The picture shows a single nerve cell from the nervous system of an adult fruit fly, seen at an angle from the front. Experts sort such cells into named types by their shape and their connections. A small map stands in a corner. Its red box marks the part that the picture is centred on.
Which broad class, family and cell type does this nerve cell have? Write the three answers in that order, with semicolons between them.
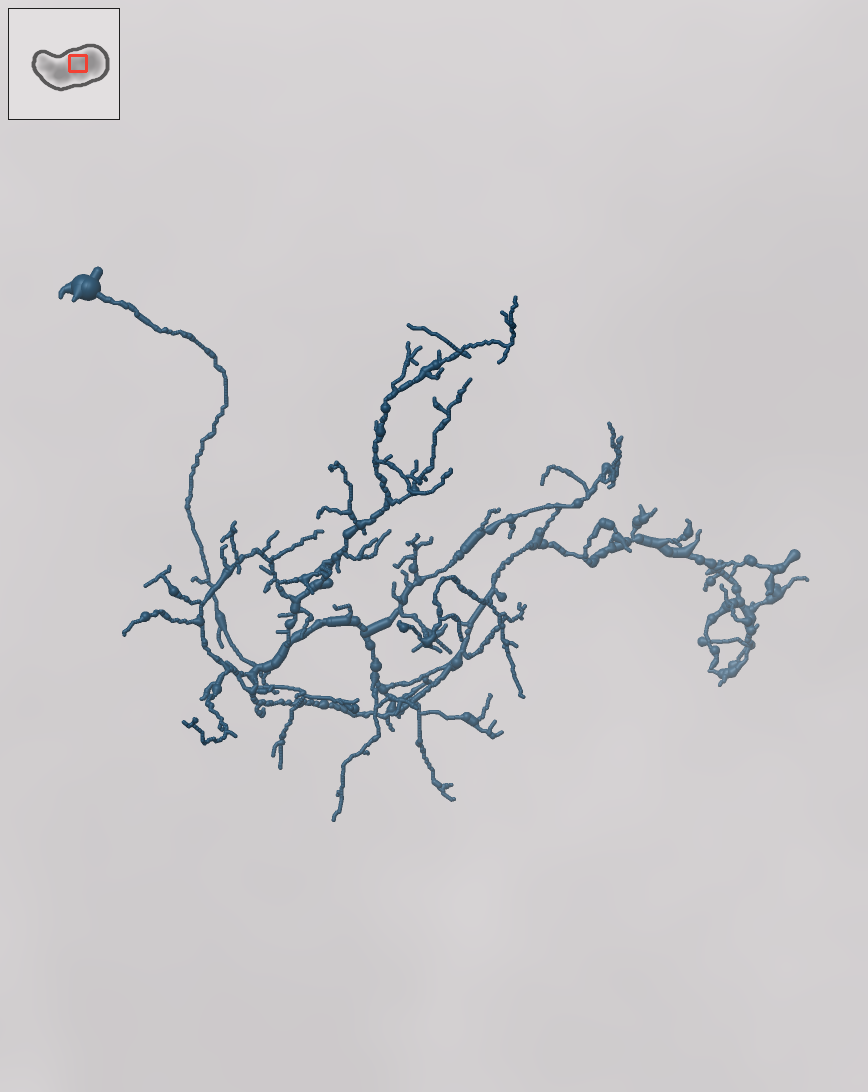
central-brain intrinsic neuron; hemilineage PSp1; PS188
